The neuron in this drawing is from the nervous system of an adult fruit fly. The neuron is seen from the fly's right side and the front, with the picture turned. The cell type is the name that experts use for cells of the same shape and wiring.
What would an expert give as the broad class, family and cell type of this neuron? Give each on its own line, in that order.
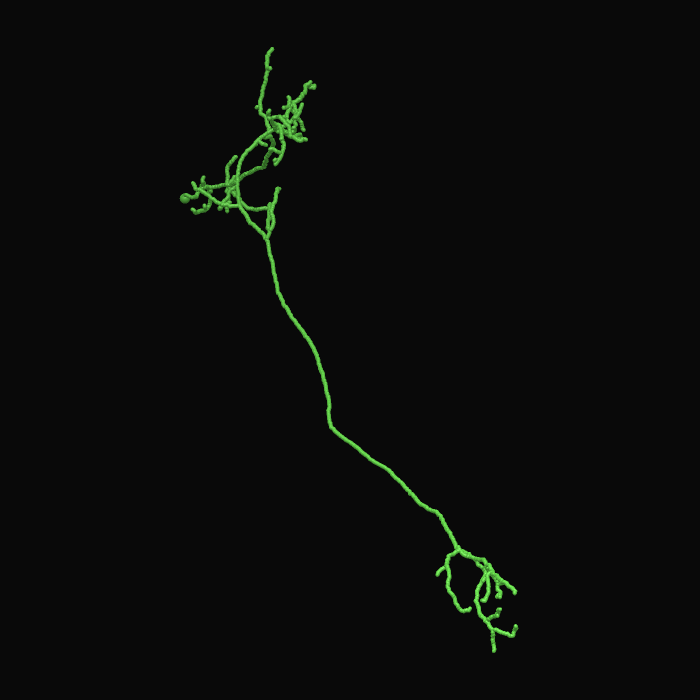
ascending neuron
hemilineage 12B
AN12B080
